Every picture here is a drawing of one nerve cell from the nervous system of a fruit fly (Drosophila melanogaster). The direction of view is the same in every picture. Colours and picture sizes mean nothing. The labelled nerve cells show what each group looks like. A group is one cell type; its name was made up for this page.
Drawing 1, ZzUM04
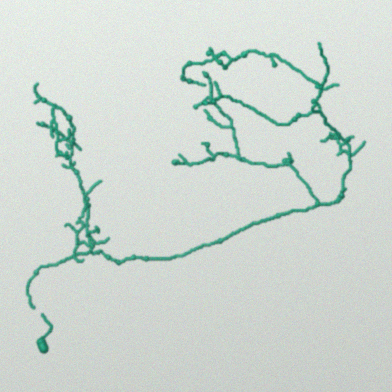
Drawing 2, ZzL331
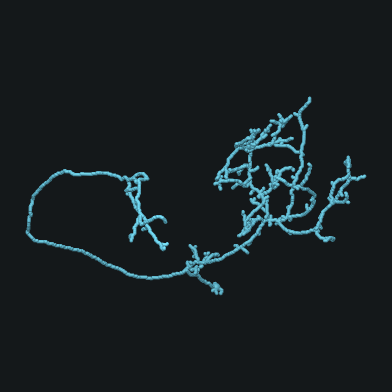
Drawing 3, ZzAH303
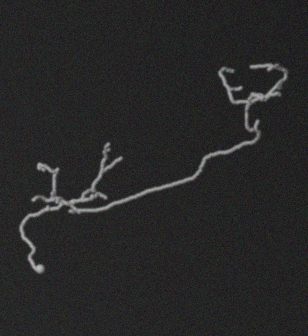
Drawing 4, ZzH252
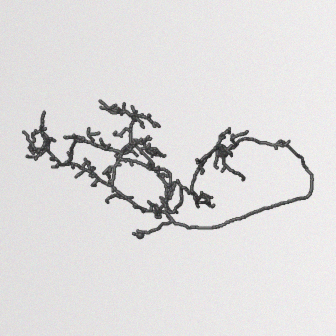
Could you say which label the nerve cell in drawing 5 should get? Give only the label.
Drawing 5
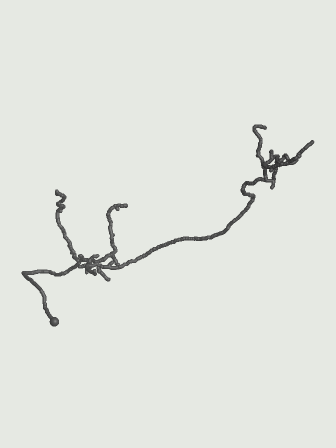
ZzAH303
